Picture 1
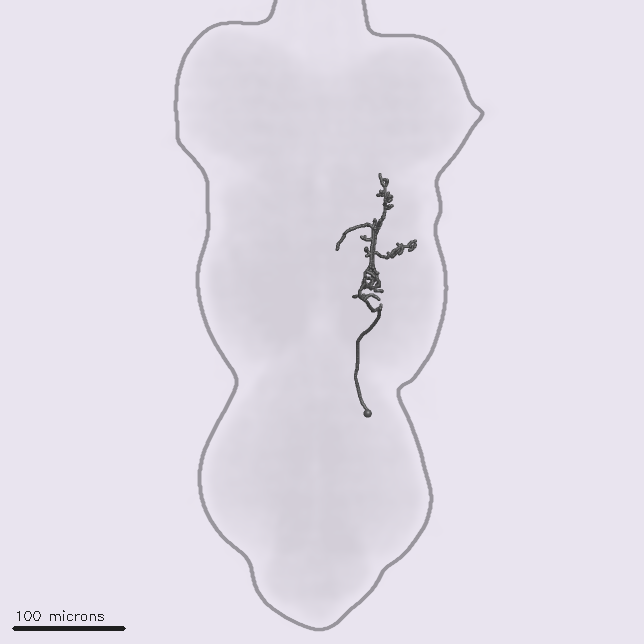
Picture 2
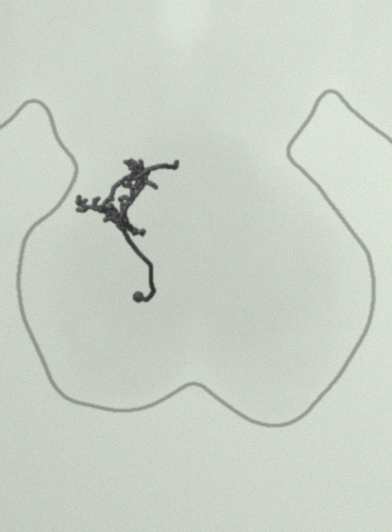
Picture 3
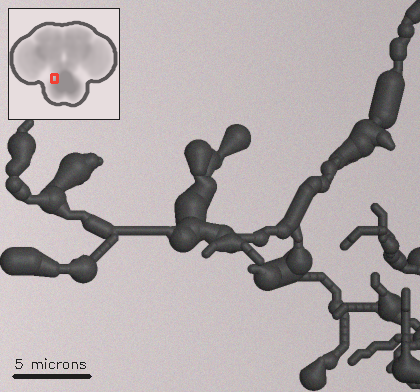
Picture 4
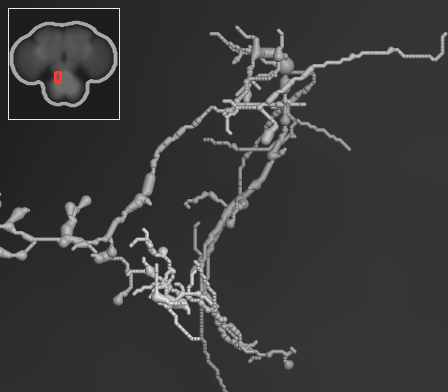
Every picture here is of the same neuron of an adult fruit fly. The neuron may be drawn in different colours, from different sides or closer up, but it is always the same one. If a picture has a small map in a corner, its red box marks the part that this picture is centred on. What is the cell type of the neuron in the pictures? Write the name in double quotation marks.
"IN03B066"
